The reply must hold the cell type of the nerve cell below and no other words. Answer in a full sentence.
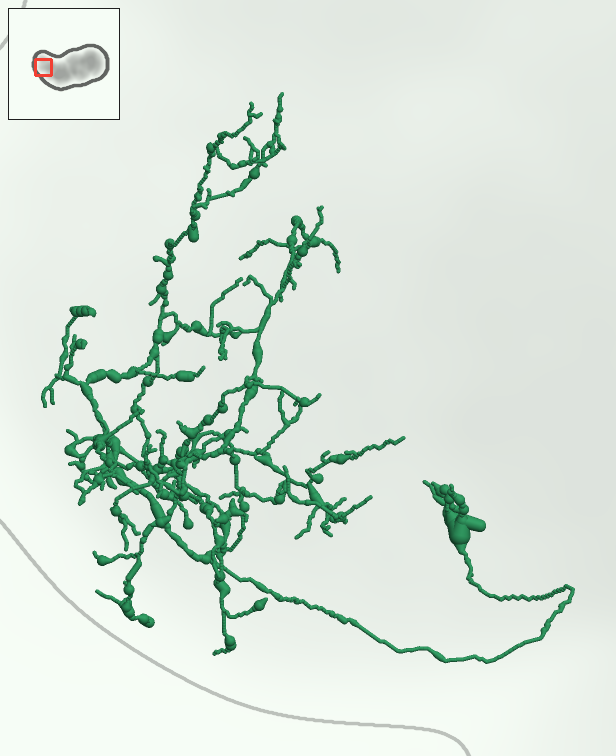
The cell type is IN13B080.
